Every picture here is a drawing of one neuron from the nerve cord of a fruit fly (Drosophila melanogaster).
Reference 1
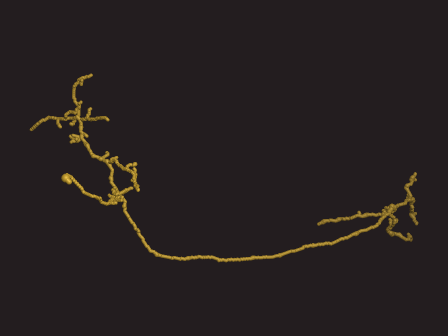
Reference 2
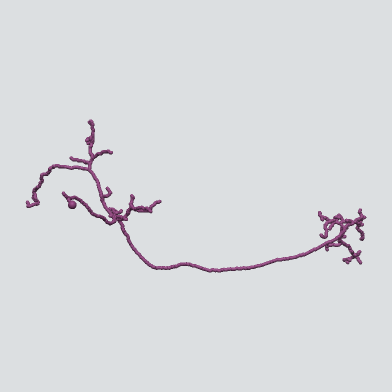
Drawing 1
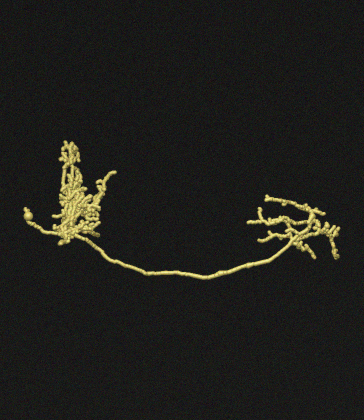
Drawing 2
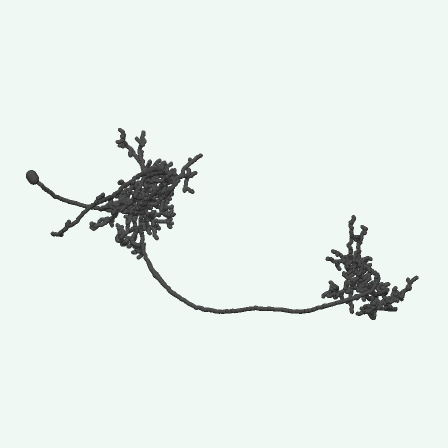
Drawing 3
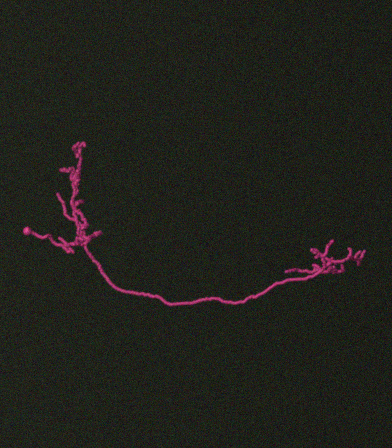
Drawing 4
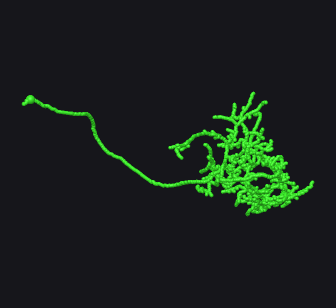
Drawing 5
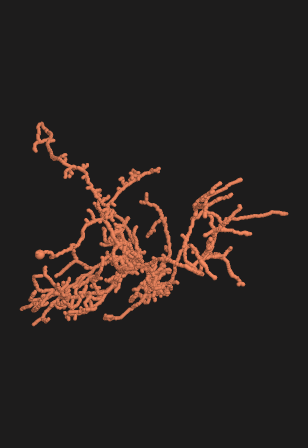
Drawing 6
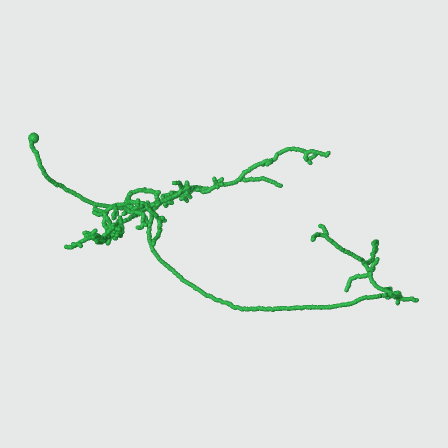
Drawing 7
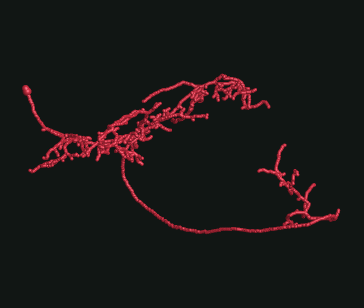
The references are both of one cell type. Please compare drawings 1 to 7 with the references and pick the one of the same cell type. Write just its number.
3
